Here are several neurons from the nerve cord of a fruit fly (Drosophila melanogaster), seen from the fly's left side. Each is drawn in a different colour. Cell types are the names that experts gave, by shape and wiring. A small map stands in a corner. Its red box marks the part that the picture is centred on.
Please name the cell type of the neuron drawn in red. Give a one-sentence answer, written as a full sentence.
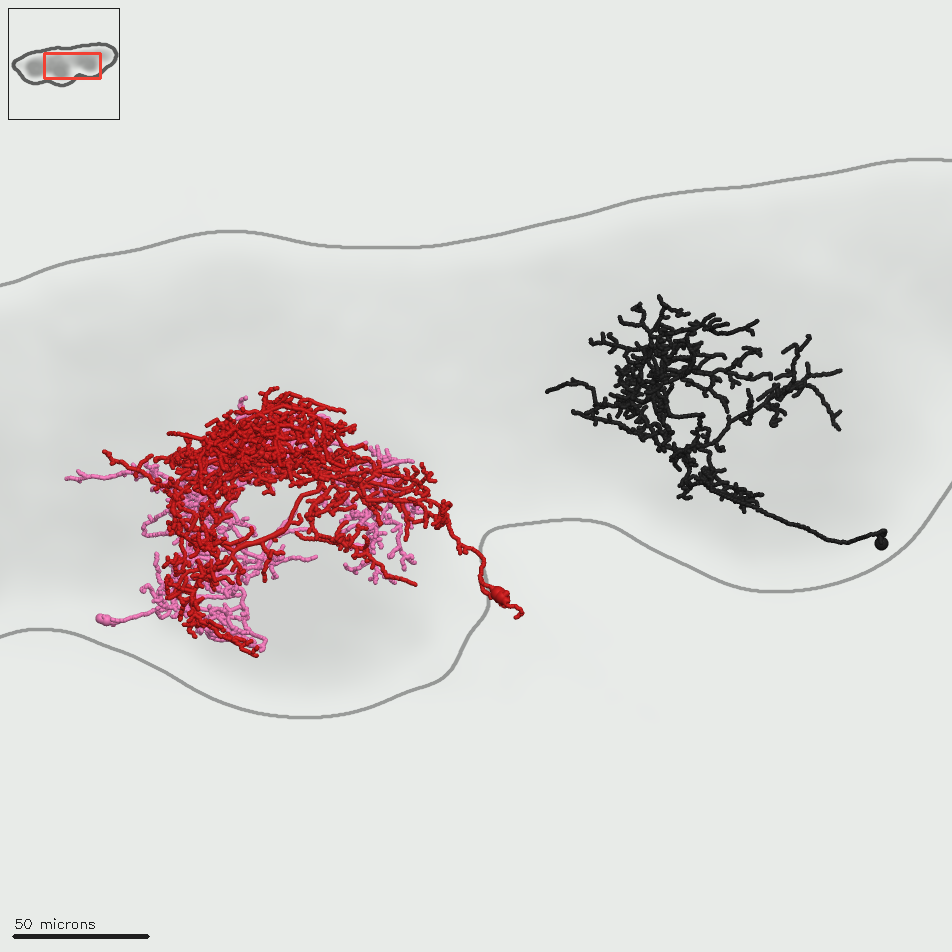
Among cell types, the one for this neuron is IN21A007.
